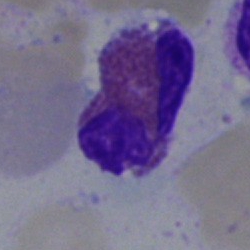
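Eosinophil. First, the nucleus: a dark band along the right side joining a second dark mass at the lower left, with no nucleoli seen. Second, the cytoplasm: reddish-purple, filling the upper middle of the cell. Third, the outline: irregular, somewhat ragged at the top edge.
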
